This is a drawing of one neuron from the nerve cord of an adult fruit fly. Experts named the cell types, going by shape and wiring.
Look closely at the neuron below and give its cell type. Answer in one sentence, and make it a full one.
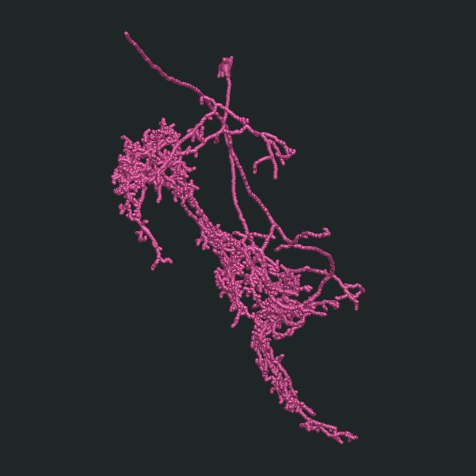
It is AN09B014 that is the cell type of the neuron.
